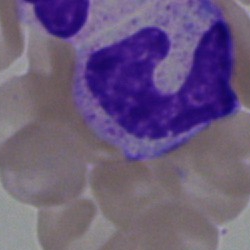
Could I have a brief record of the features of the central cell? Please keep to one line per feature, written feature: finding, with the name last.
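Nucleus: deeply indented, horseshoe-like
Notch: opens toward the top of the picture
Chromatin: dark purple, coarsely clumped
Cytoplasm: sprinkled with fine violet granules
Name: band neutrophil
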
